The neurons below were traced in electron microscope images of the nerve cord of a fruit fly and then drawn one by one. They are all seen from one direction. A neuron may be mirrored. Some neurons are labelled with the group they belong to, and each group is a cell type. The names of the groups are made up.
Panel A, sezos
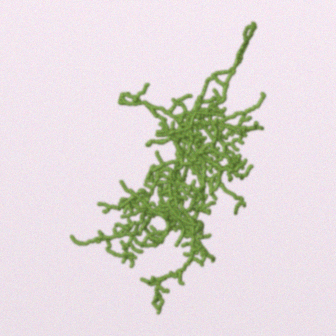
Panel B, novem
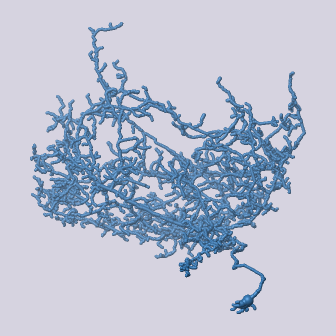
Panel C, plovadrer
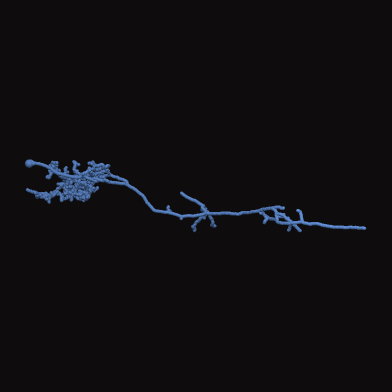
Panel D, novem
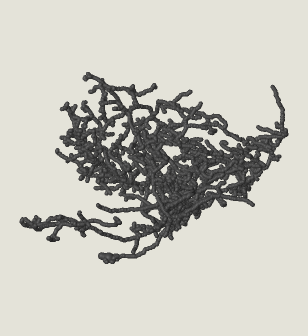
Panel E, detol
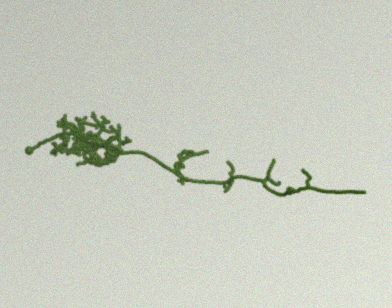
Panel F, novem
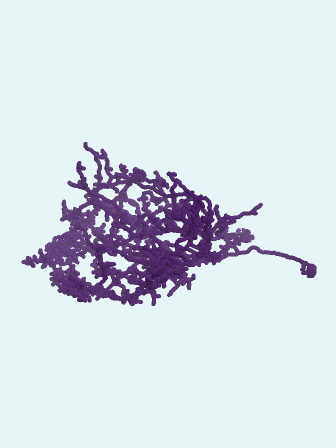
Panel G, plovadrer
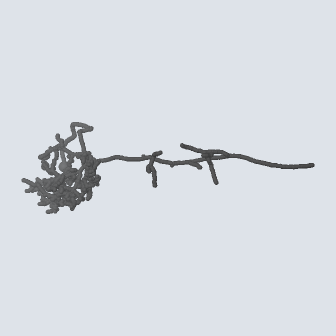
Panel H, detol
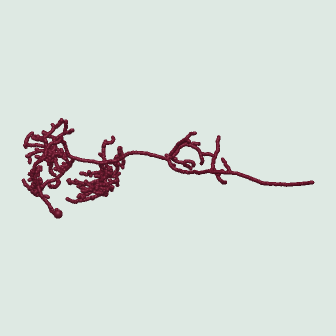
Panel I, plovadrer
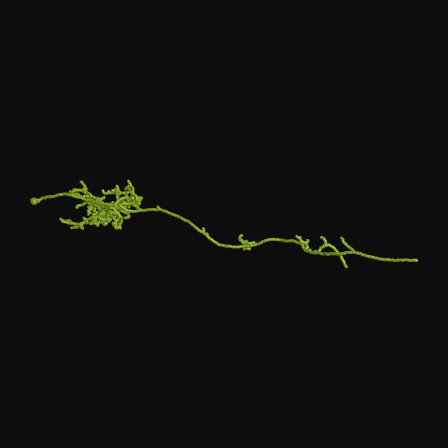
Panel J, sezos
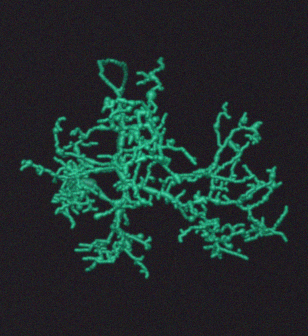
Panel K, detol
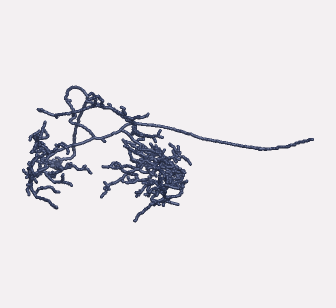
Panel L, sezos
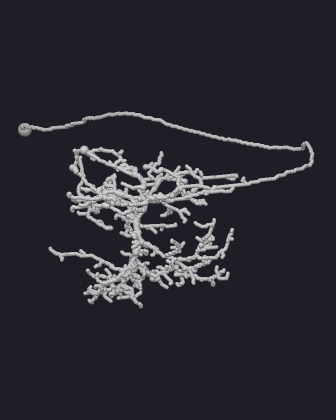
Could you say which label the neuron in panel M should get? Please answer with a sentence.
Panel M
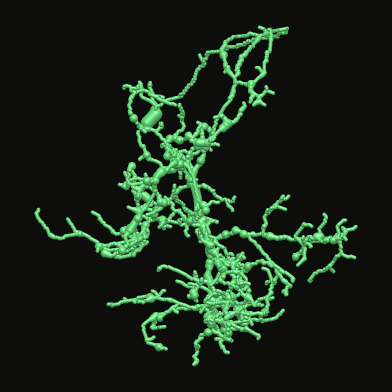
It belongs to sezos.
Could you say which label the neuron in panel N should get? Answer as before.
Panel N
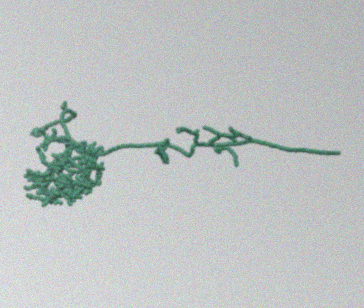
It belongs to plovadrer.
